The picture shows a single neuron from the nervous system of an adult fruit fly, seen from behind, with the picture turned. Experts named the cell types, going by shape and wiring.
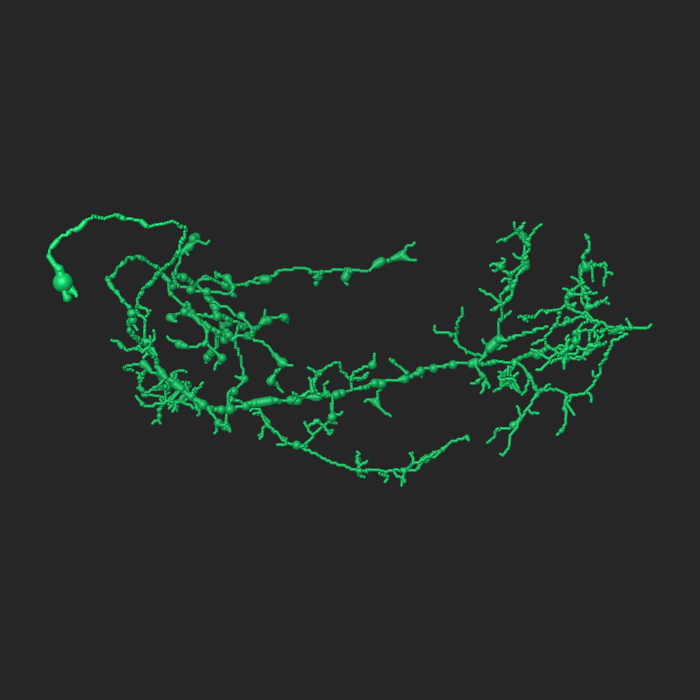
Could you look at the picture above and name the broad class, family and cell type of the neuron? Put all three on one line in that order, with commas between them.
central-brain intrinsic neuron, hemilineage DM4_dorsal, SMP399_a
